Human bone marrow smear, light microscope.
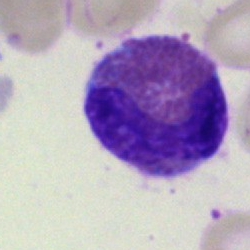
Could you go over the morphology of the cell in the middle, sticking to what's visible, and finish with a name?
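You'll see a roughly round cell with a smooth outline. A very dark blue, crescent-shaped zone curves along its lower and left part. No clear vacuoles show anywhere in the cell. The picture is slightly blurred, so fine detail inside is soft. It's an eosinophil.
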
